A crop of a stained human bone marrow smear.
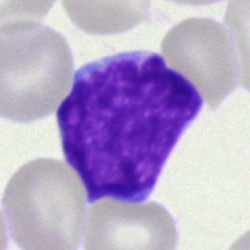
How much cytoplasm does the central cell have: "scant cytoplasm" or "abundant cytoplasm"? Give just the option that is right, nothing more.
Scant cytoplasm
